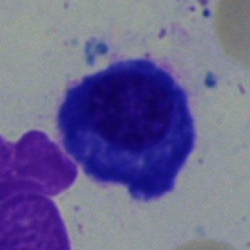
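Plasma cell at the centre of a stained bone marrow smear. Its cytoplasm is stained an intense deep blue, with the widest band lying along the lower side of the nucleus. No distinct coloured granules are visible in the cytoplasm. A purple-stained neighbouring cell lies close by at the lower left.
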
